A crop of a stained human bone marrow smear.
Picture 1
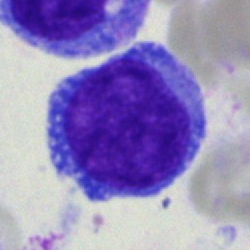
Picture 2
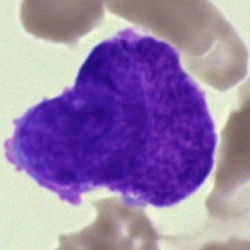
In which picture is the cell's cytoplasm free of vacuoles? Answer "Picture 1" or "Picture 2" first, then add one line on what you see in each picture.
Picture 2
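In picture 1: Small clear vacuoles lie in the cytoplasm along the left edge of the cell.
In picture 2: No vacuoles are seen in the cell.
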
